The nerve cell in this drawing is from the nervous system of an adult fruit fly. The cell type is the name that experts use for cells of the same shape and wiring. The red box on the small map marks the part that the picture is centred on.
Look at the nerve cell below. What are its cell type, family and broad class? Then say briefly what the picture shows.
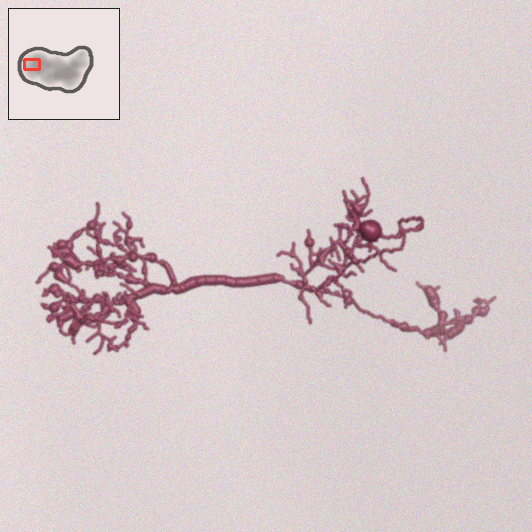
The cell type is Y3. The family is Y. Its broad class is optic-lobe intrinsic neuron. Dozens of branch ends can be seen. As drawn here it is more than twice as wide as it is tall.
